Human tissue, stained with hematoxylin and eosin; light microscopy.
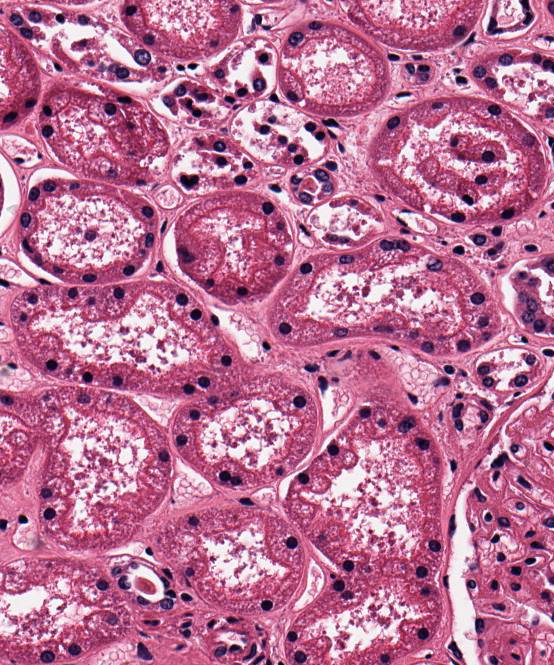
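Renal cortex, H&E. Closely packed round to oval tubule cross-sections fill the field, parted by only thin stromal strands. Large tubules mostly lined by a single layer of cuboidal to low columnar cells with abundant, deeply eosinophilic, granular cytoplasm. Nuclei round, dark, in a single row toward the cell base.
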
